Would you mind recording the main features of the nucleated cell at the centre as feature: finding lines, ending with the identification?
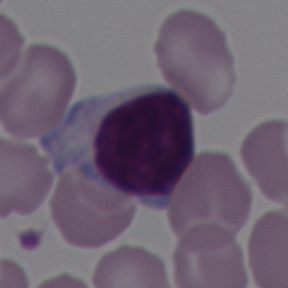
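Nuclear shape: roughly round, slightly angular outline, no indentation
Nucleoli: none visible
Cytoplasm colour: pale bluish-grey
Granules: none visible in the cytoplasm
Identity: typical lymphocyte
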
